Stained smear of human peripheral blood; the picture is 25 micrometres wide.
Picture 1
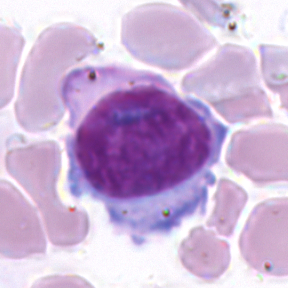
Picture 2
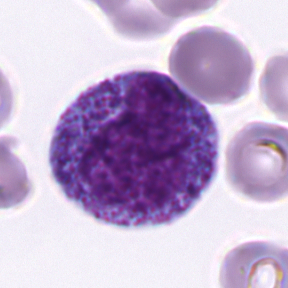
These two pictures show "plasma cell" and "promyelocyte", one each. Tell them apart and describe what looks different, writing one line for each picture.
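In picture 1 we see a plasma cell: The cell outline is irregular, with small bumps along its lower edge.
In picture 2 we see a promyelocyte: The cell edge is smooth, with no projections.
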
